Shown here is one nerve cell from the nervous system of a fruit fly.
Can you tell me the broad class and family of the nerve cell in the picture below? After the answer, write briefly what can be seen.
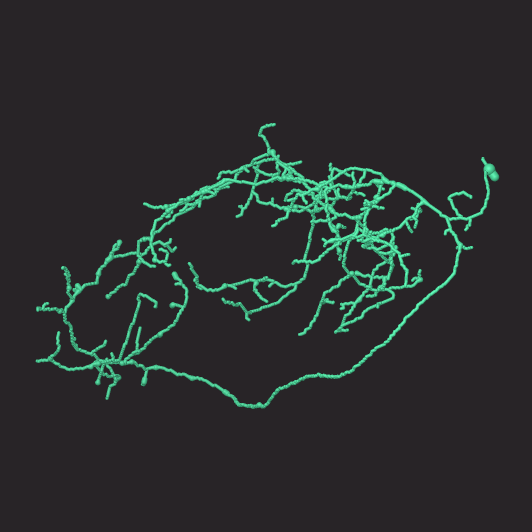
This is a central-brain intrinsic neuron. The family is hemilineage LHl2_dorsal. The picture shows dozens of branch ends. As drawn here it is wider than it is tall.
